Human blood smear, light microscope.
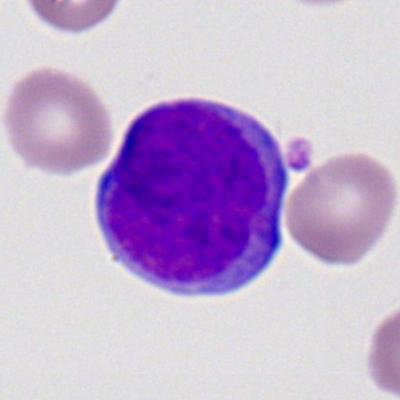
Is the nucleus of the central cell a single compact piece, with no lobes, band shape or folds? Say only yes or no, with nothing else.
Yes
